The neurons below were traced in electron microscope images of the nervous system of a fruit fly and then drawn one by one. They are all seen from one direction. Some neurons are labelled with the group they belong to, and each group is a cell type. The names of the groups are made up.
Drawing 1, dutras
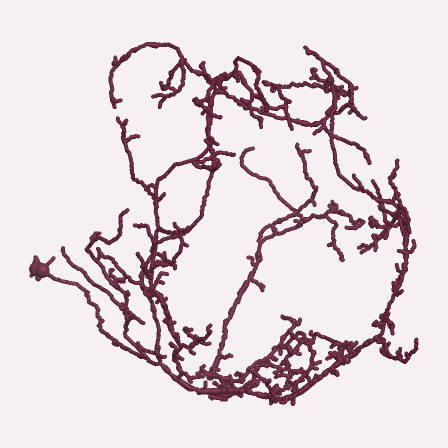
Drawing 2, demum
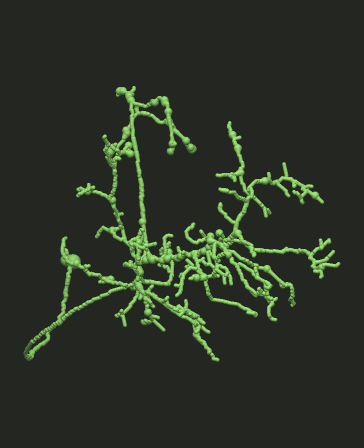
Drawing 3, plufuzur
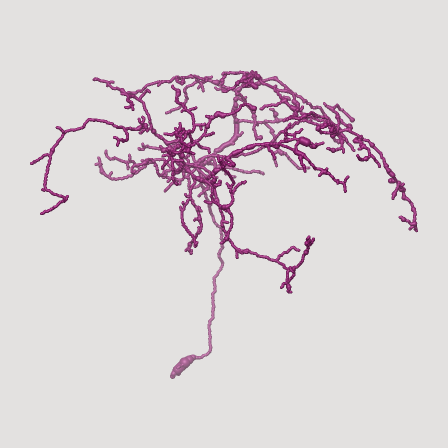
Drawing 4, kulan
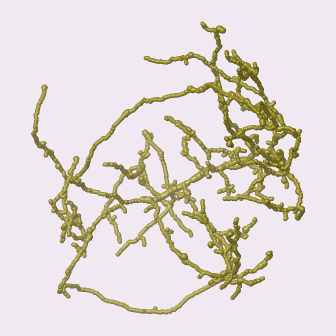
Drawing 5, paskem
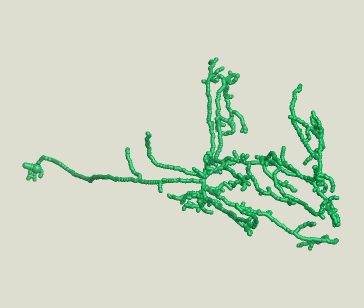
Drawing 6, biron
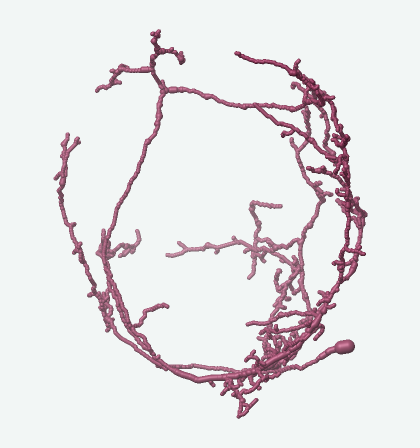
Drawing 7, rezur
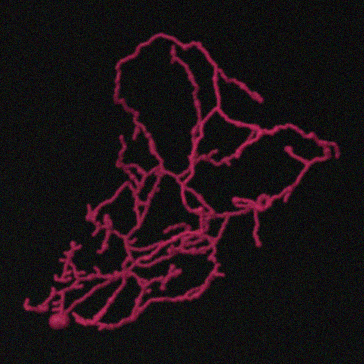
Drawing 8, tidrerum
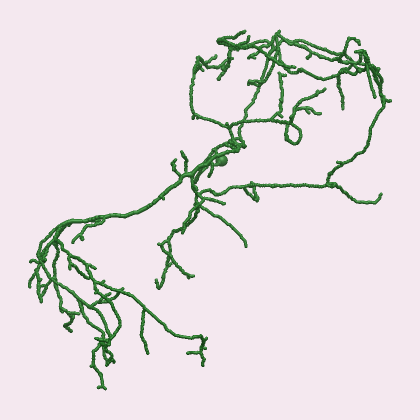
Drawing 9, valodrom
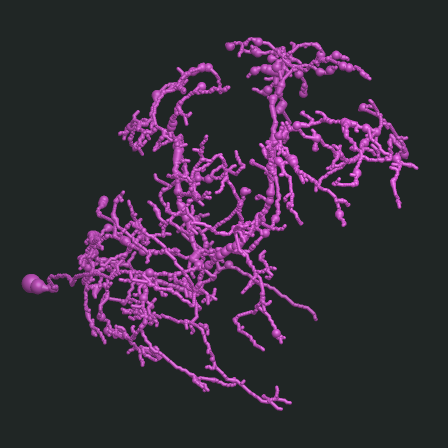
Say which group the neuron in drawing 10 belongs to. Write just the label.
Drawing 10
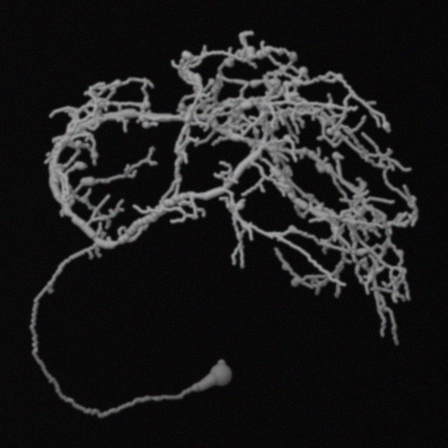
valodrom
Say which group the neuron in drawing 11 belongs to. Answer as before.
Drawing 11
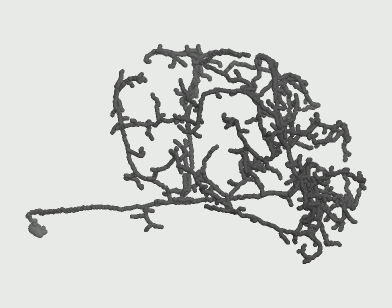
valodrom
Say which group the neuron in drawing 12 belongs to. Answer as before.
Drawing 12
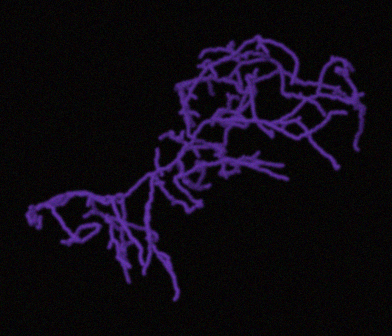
tidrerum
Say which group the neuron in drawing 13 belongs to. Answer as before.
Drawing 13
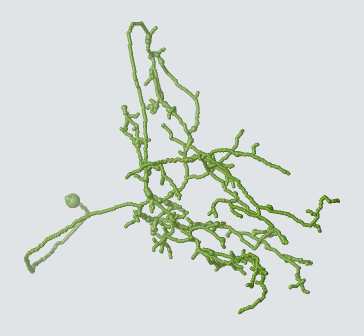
paskem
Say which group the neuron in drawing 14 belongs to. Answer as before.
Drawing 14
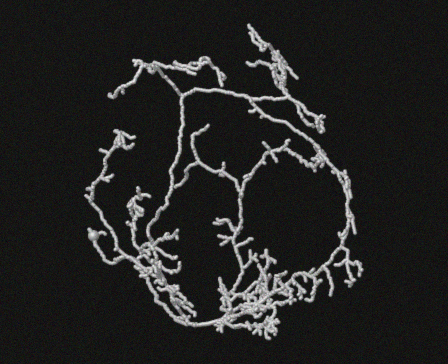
dutras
